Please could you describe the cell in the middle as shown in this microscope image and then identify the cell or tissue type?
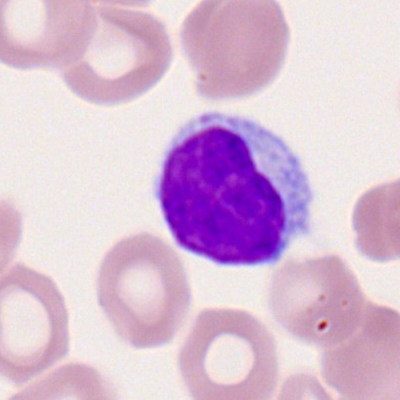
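Start at the edge: the outline is smooth and roughly round, with no surface projections. The nucleus fills most of the cell, leaving a pale blue rim of cytoplasm that is widest on the right. Its chromatin is dense and dark purple, with faint paler streaks. In the cytoplasm you can find a scattering of fine purplish dots. What you are looking at is a lymphocyte.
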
